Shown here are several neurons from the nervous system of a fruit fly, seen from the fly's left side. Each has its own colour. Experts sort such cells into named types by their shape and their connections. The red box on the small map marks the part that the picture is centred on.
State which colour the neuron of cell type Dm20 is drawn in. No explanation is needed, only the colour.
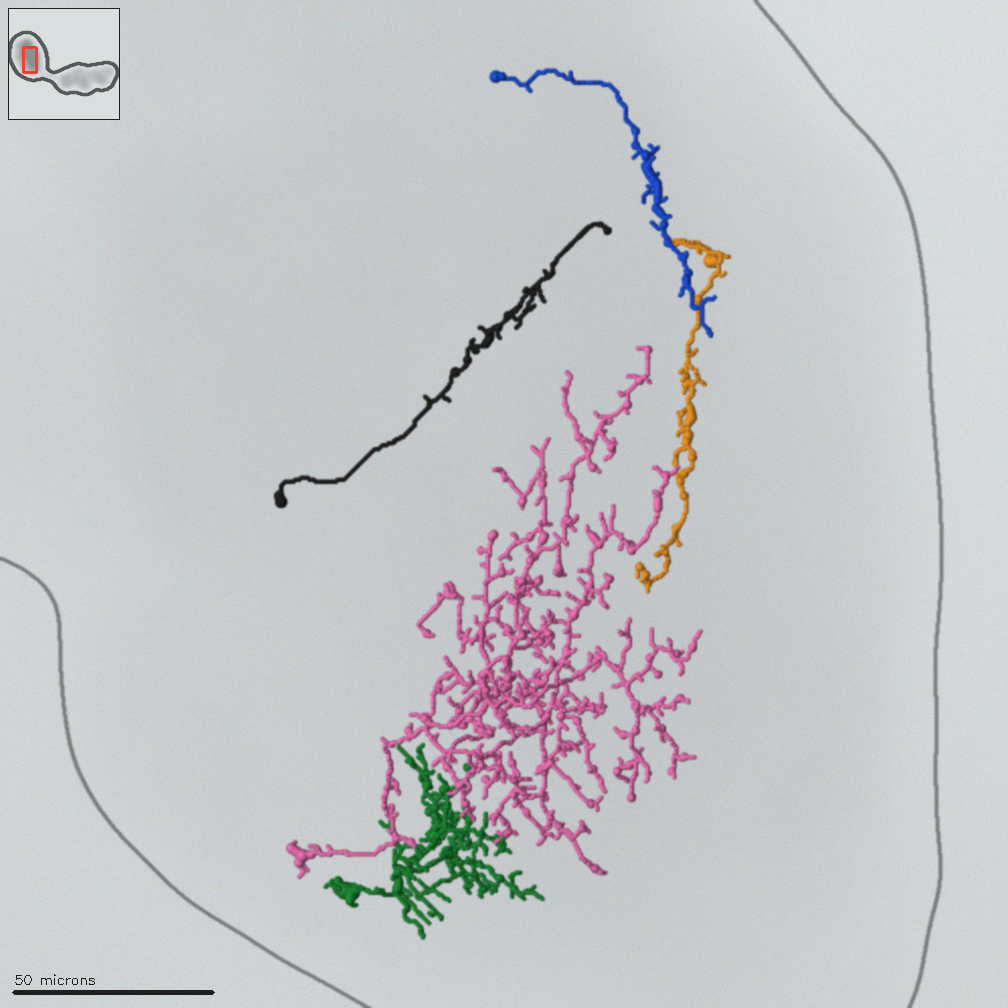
pink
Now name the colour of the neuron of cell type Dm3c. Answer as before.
orange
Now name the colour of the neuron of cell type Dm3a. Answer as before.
blue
